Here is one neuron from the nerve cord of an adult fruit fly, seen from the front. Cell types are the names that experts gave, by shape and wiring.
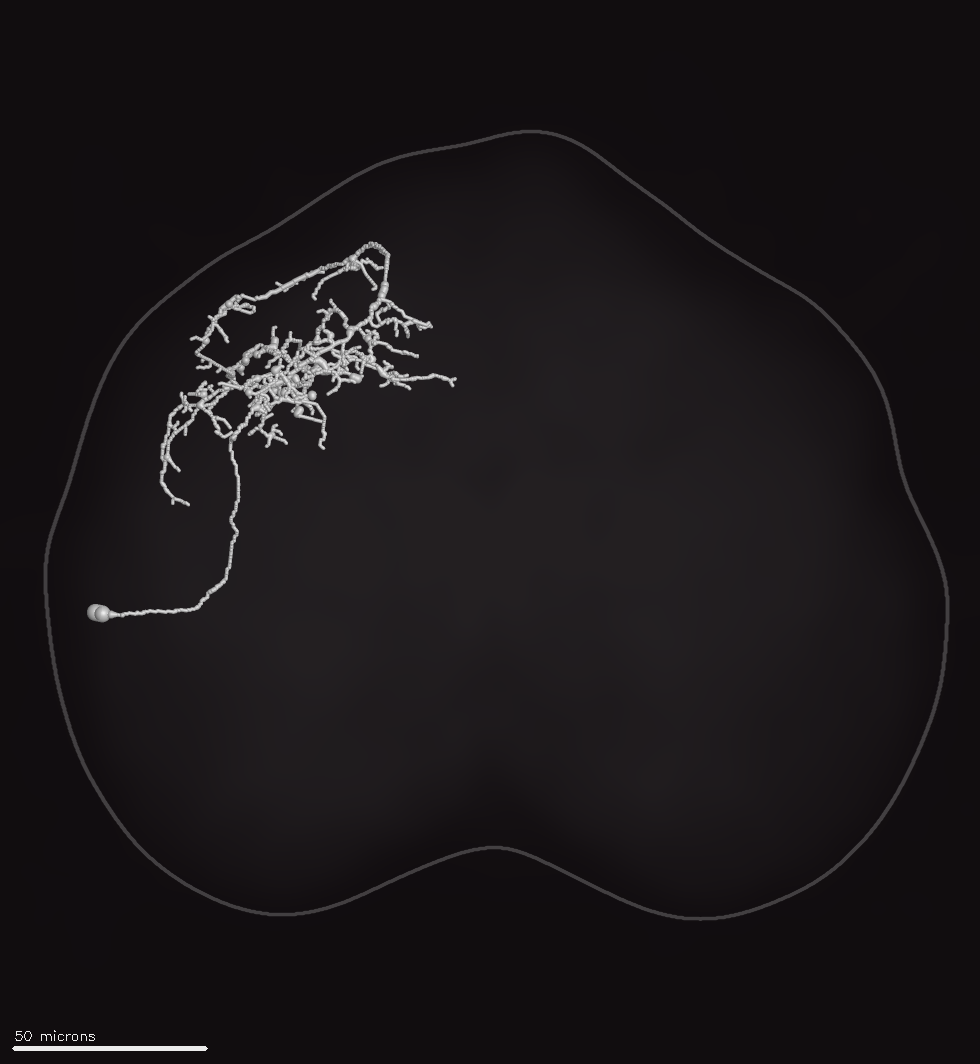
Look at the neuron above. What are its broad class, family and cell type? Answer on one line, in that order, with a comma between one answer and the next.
nerve-cord intrinsic neuron, hemilineage 03B, IN03B075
